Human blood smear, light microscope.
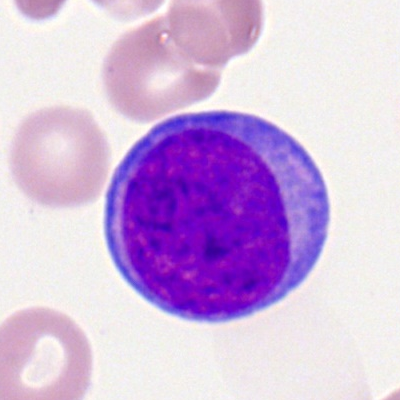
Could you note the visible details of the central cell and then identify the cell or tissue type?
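Looking at the outline, I see it is round and smooth, with no projections on the surface. On the right, the cytoplasm looks paler next to the nucleus than at the cell edge. This cell is a myeloblast.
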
